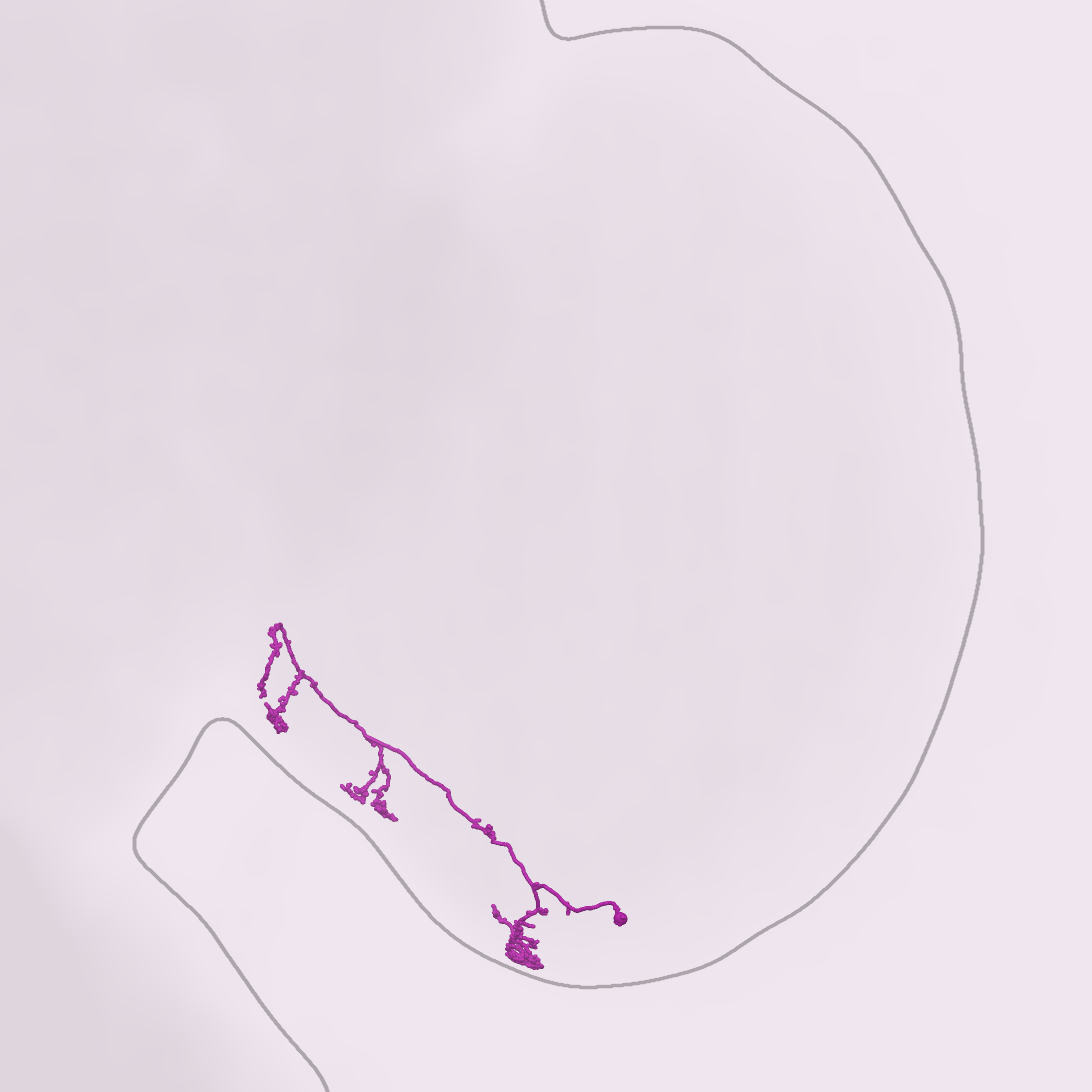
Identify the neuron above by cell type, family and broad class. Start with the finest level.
TmY9a; TmY; optic-lobe intrinsic neuron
